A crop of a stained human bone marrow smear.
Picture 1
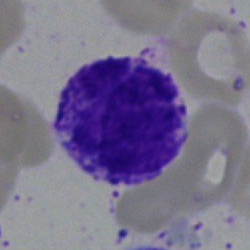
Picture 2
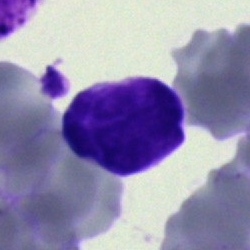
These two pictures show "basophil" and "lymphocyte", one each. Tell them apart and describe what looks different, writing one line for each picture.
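Picture 1 is a basophil. Coarse dark purple granules cover the whole cell.
Picture 2 is a lymphocyte. No cytoplasmic granules are visible.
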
